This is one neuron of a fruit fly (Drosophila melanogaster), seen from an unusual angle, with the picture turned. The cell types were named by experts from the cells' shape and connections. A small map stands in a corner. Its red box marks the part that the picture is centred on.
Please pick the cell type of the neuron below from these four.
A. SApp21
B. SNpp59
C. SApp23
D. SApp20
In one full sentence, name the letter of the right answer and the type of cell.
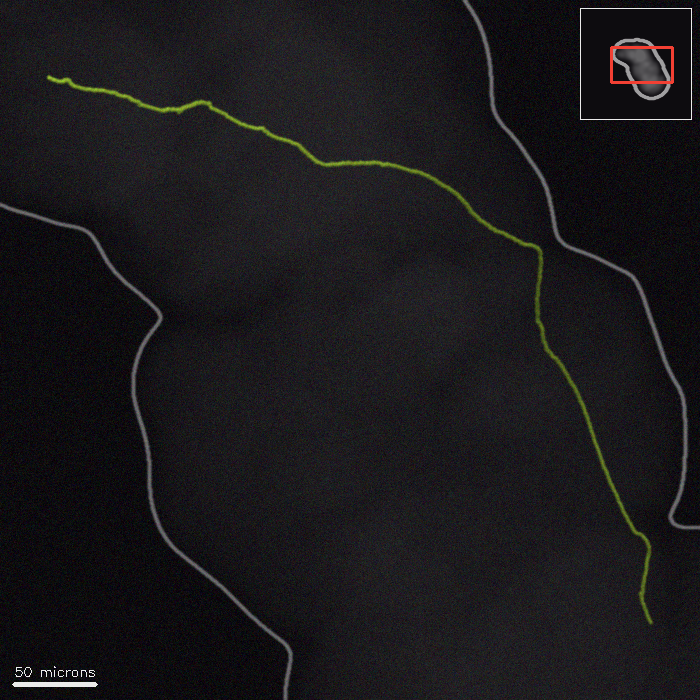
The neuron is an instance of SApp23, the cell type listed under option C.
